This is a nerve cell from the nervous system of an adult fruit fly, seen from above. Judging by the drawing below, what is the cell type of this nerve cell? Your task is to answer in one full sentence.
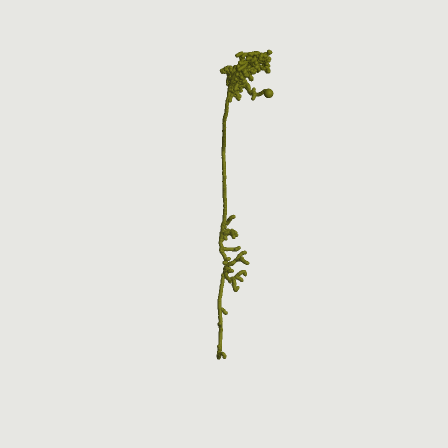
By cell type, this nerve cell is classified as DNge132.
